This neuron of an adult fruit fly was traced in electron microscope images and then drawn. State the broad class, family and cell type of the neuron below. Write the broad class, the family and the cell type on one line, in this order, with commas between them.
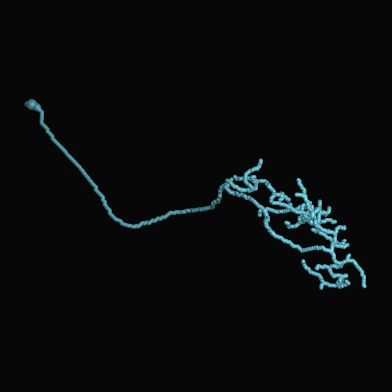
central-brain intrinsic neuron, hemilineage SLPpl1, SLP268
